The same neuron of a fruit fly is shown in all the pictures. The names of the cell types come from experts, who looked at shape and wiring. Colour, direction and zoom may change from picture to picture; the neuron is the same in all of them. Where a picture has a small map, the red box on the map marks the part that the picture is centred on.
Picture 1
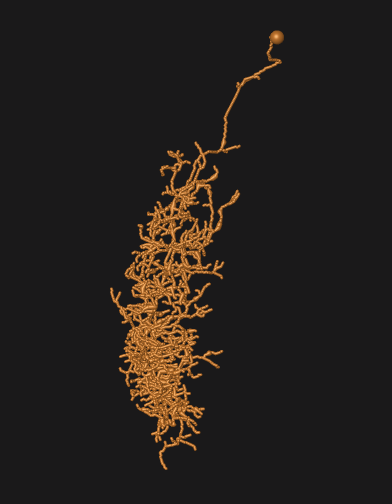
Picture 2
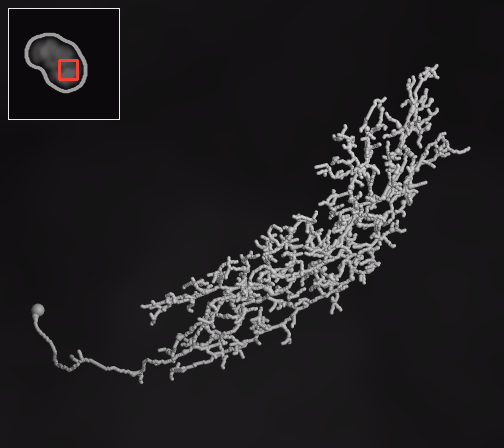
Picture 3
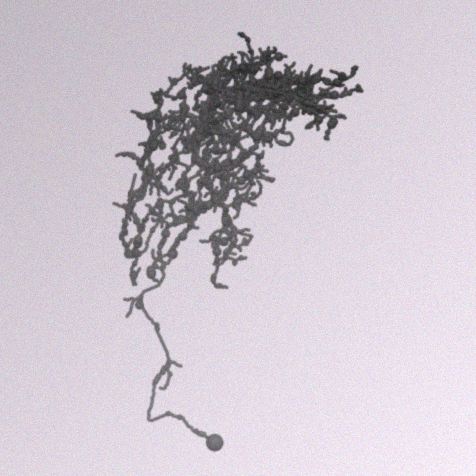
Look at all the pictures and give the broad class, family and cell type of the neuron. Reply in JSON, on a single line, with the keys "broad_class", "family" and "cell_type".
{"broad_class": "optic-lobe intrinsic neuron", "family": "Pm", "cell_type": "Pm8"}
